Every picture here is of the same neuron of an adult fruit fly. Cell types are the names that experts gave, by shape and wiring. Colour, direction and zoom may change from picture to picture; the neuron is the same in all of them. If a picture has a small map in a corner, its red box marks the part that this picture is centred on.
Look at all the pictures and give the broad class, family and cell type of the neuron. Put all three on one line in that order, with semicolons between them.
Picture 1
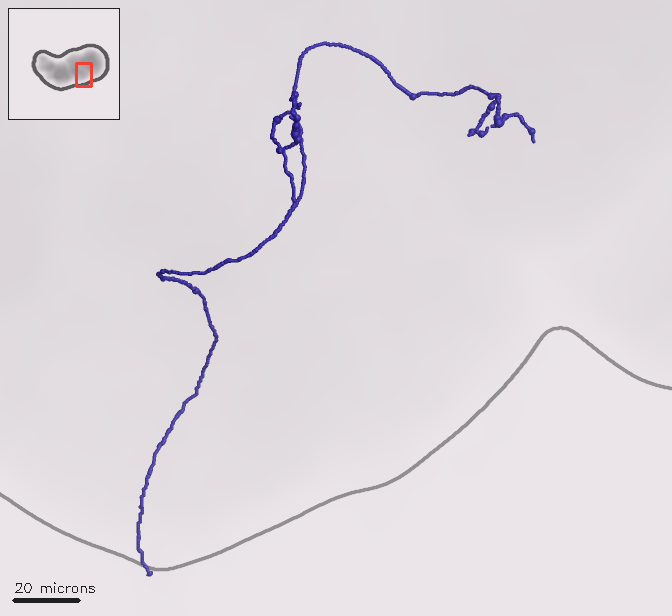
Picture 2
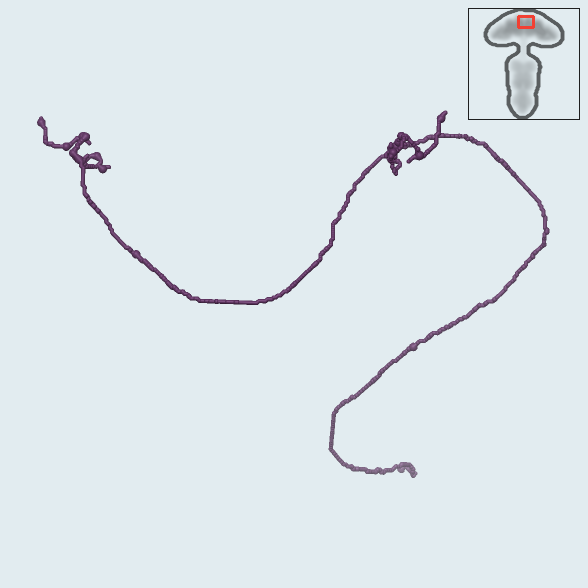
sensory neuron entering the brain; class olfactory; ORN_VM7v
